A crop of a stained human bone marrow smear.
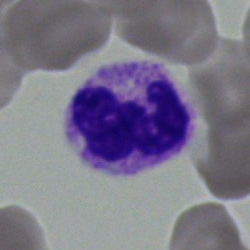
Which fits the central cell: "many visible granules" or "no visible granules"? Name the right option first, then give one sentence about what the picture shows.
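Many visible granules. Fine purple granules are scattered through the cytoplasm.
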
